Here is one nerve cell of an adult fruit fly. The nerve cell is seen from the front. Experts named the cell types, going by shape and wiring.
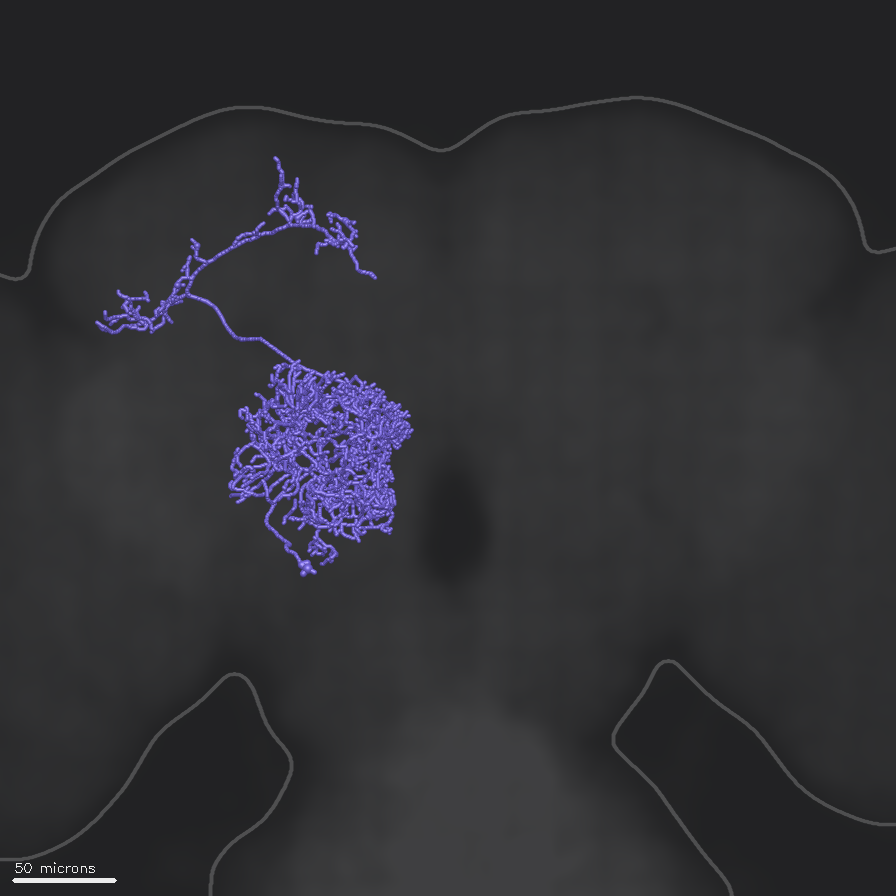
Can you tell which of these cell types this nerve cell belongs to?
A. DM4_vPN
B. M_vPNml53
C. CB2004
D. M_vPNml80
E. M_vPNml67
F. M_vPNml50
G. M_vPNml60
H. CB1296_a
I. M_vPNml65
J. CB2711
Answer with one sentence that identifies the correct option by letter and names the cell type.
Option F states the cell type of the nerve cell, which is M_vPNml50.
